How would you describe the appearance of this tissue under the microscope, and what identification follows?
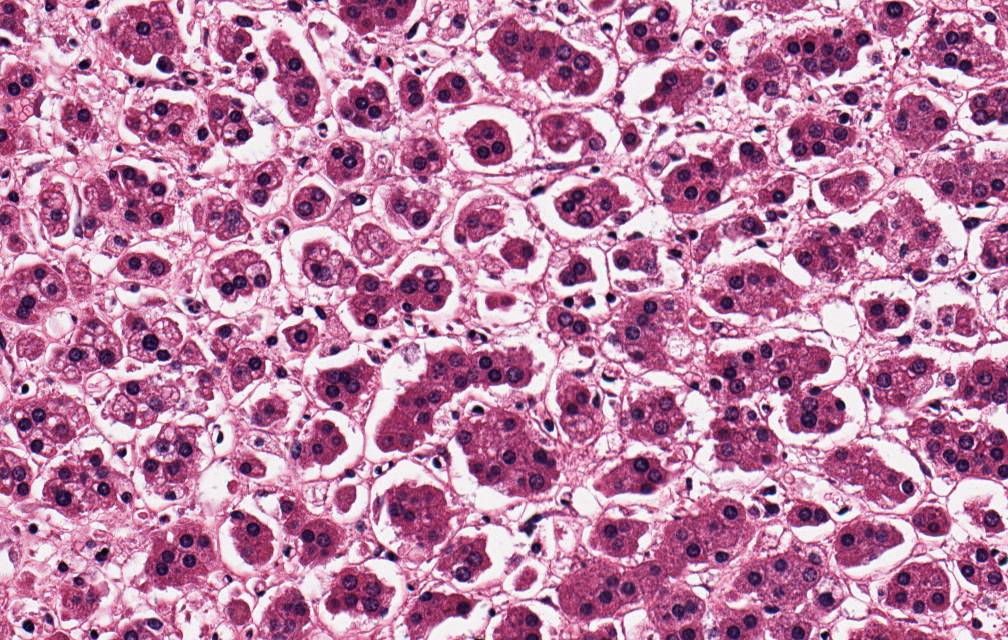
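The large cells have round nuclei of fairly uniform size, each with a dark central dot. Their cytoplasm is abundant, pink and granular, paler and finely vacuolated in some cells. Thin pale strands bearing small dark flattened nuclei lie between the clusters. No large vessel or broad fibrous band crosses the field. The tissue is adrenal gland.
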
